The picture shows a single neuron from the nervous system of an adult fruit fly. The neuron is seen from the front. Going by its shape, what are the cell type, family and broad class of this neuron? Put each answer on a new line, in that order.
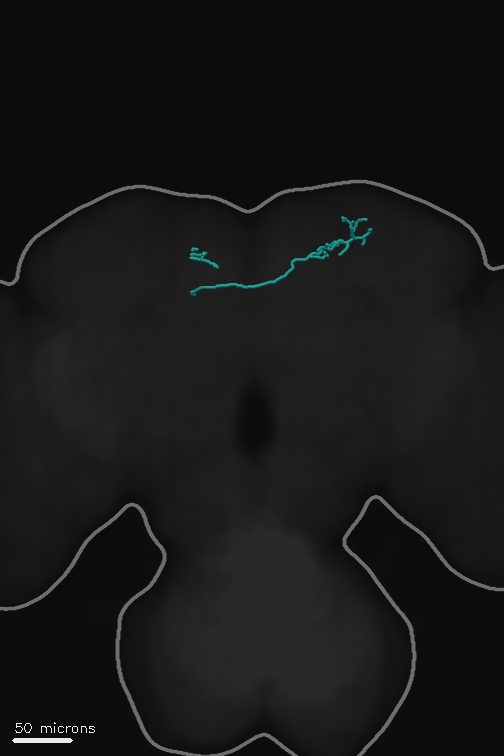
LHPV6m1
LHPV
central-brain intrinsic neuron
